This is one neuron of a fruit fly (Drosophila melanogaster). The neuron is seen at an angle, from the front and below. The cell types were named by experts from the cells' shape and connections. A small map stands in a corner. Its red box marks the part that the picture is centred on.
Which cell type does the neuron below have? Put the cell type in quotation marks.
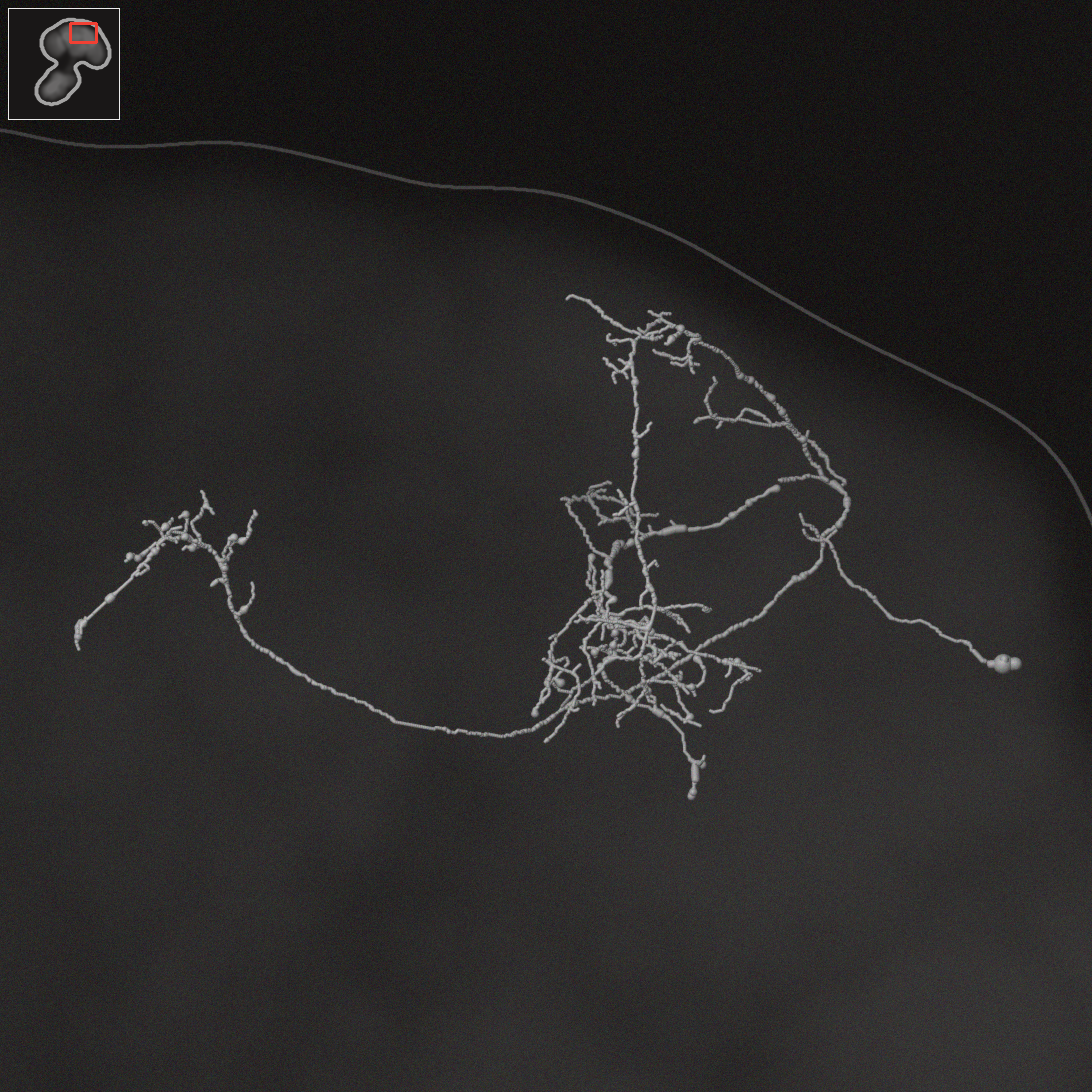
"SMP006"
